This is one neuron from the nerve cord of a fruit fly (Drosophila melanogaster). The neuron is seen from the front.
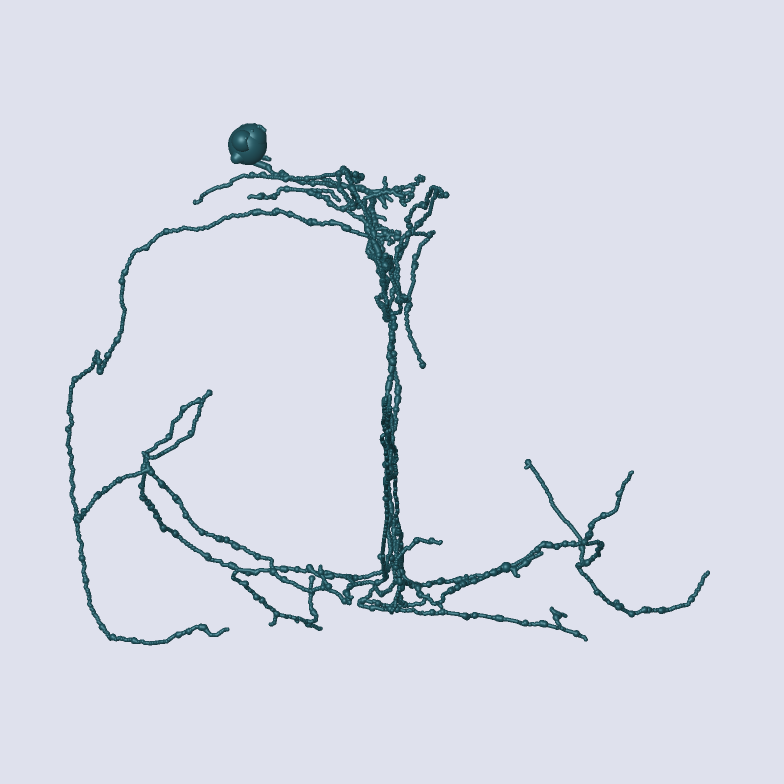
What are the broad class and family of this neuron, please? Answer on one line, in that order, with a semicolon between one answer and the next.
ascending neuron; hemilineage 09A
